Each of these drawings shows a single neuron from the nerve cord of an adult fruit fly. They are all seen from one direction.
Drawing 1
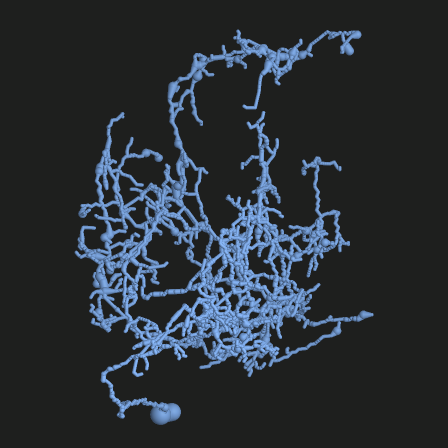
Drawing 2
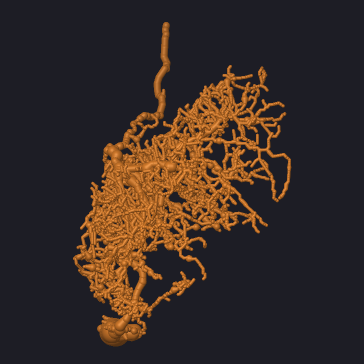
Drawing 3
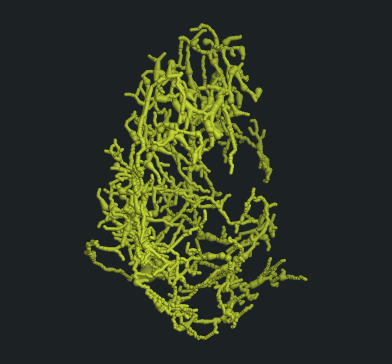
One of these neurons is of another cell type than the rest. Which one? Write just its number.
1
